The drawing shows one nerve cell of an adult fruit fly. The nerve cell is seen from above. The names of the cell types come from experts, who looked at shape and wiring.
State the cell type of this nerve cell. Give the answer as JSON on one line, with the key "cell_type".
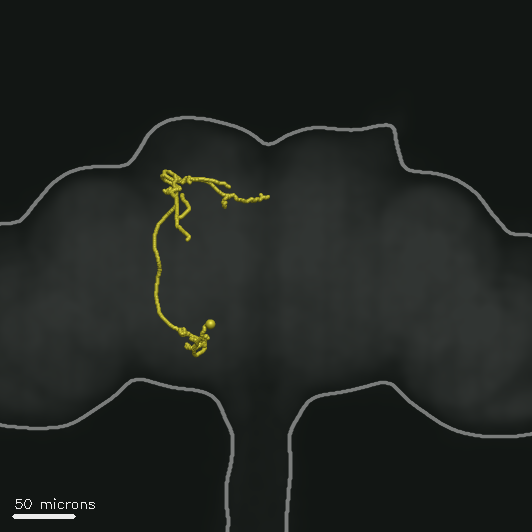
{"cell_type": "KCa'b'-m"}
